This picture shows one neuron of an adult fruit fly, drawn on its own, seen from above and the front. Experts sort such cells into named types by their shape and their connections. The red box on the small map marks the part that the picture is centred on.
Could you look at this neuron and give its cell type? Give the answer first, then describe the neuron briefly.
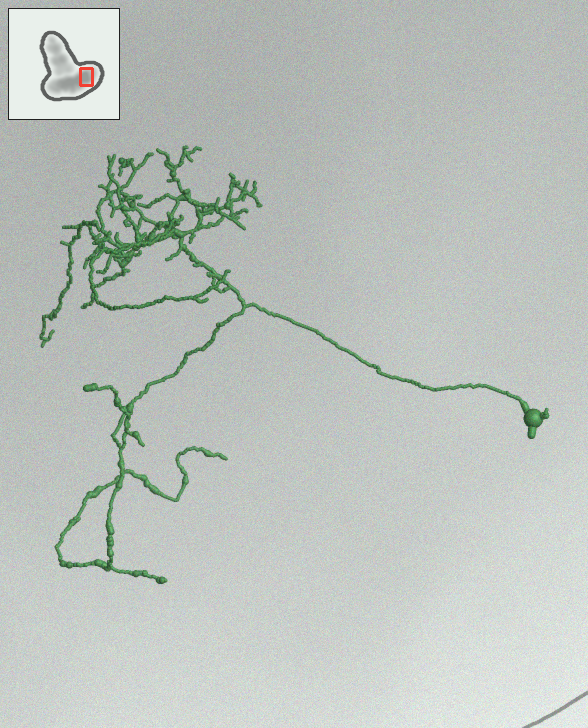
The cell type is LHAV2b4. Its broad class is central-brain intrinsic neuron. The cell body is on the right of the picture. The picture shows dozens of branch ends.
